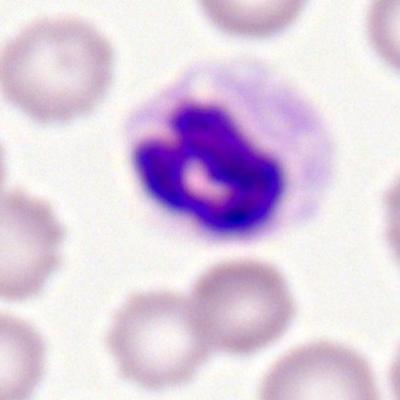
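Segmented neutrophil, the cell in the middle of this stained blood smear, with its nucleus sitting toward the left side. Note the small pale pink area enclosed within the middle of the nuclear mass. The chromatin is dark purple and dense, and the cytoplasm is pale lilac.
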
